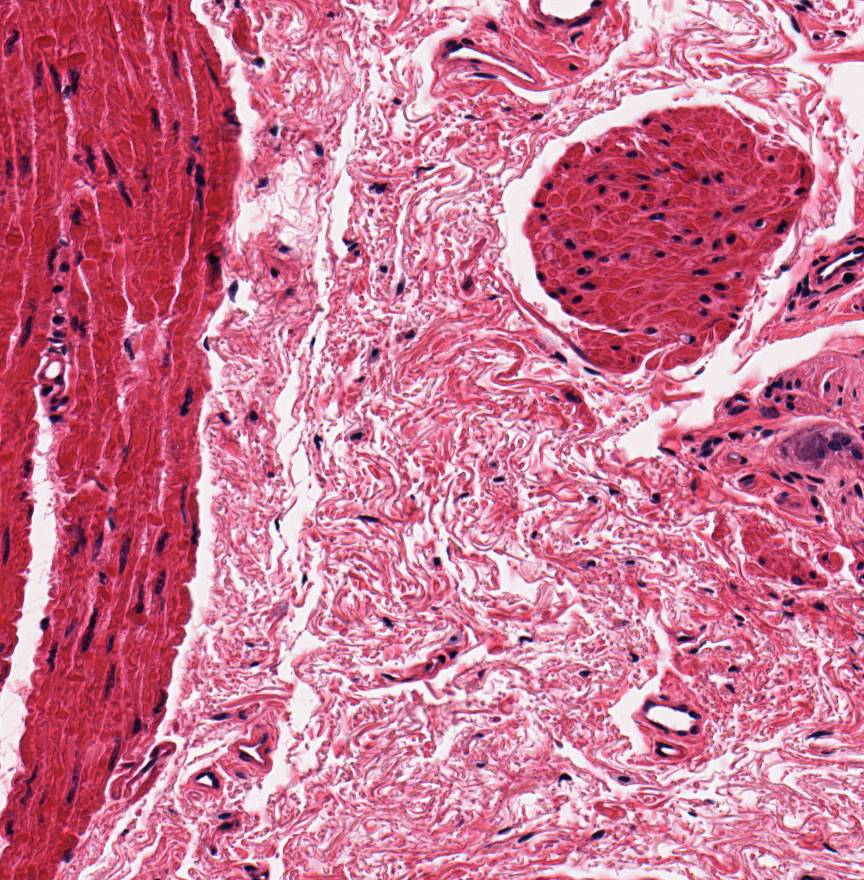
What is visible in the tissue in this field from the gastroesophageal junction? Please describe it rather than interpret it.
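Left edge: a broad band of deeply eosinophilic muscle fibres runs from top to bottom, its elongated nuclei lying parallel to the fibres. Loose connective tissue with wavy pink collagen fibres fills the centre. In the upper right lies a rounded, compact pink bundle with many small dark nuclei, ringed by a clear gap.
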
